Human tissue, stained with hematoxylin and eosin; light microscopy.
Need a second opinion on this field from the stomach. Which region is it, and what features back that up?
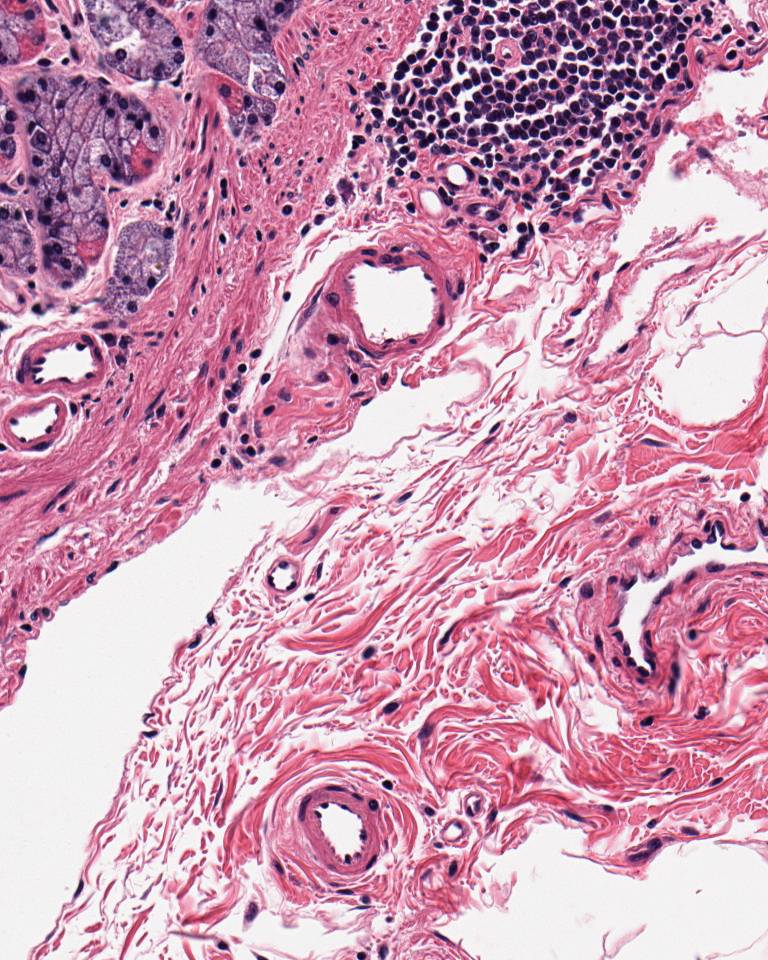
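So this is the loose connective tissue across the lower right half. Its collagen bundles are wavy and pink, with scattered spindle-shaped nuclei among them.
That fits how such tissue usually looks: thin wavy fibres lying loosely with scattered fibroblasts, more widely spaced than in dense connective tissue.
Higher up, a vessel with a wide round lumen sits below a dense cluster of small dark lymphocytes, and the upper left holds packed gland units with pale, foamy purple cytoplasm.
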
